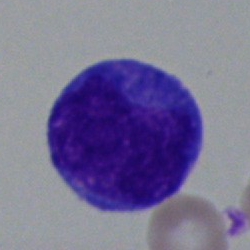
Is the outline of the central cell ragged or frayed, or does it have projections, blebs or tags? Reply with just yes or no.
No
